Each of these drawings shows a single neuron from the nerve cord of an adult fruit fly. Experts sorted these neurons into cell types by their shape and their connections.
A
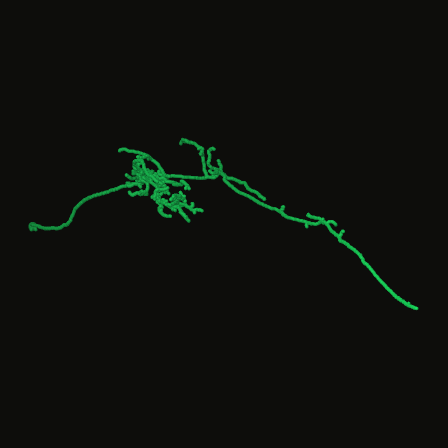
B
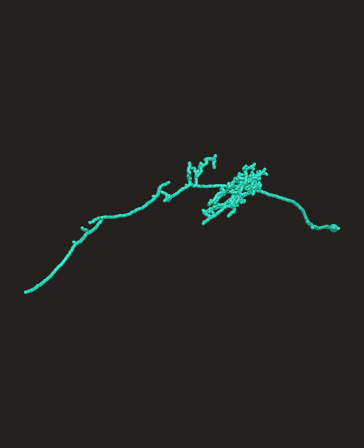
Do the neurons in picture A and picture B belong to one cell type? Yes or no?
yes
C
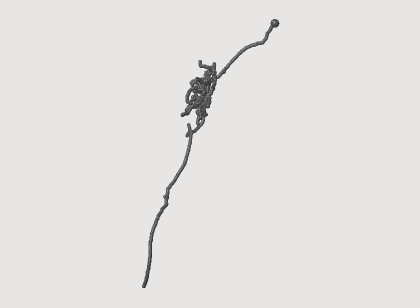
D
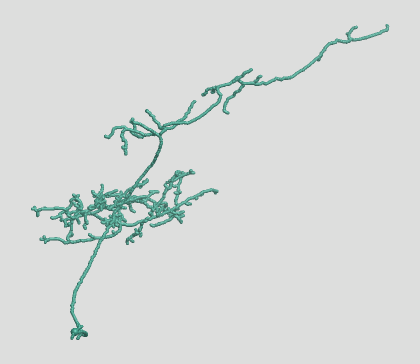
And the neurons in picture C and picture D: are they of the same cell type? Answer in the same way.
yes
